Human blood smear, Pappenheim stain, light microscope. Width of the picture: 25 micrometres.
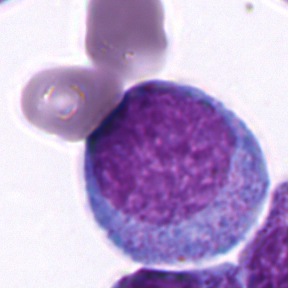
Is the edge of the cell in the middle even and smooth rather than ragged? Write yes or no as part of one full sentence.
Yes, there is a smooth outline around the cell, free of projections.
